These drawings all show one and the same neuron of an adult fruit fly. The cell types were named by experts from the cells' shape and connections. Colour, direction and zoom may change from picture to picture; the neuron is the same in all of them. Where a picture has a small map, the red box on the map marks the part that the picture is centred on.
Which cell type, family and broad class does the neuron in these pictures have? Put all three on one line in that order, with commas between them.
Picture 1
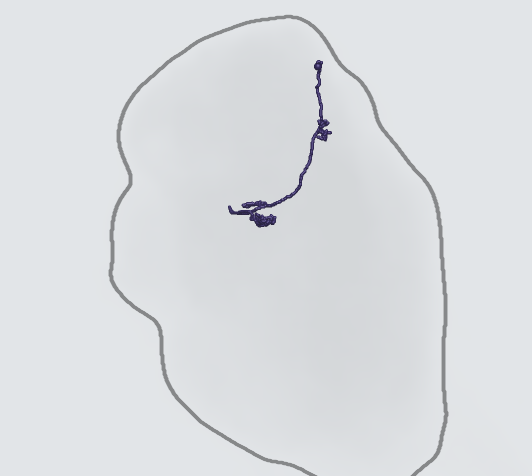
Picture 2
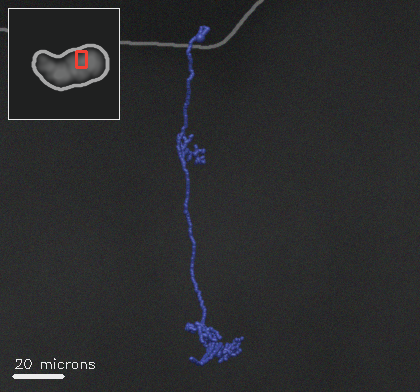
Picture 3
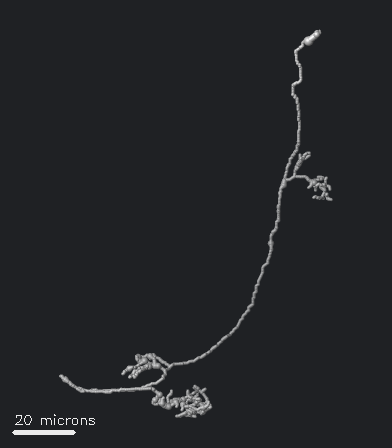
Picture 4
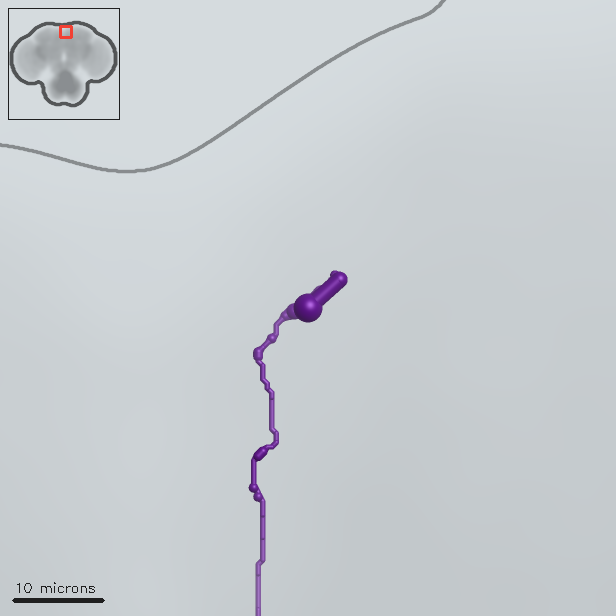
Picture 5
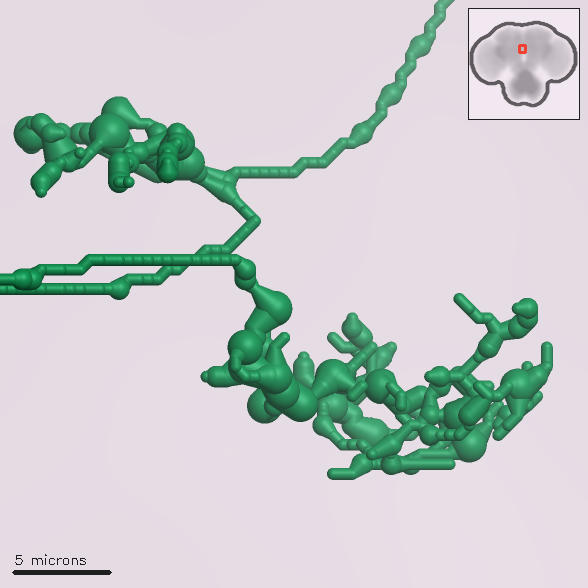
PFNm_a, class CX, central-brain intrinsic neuron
